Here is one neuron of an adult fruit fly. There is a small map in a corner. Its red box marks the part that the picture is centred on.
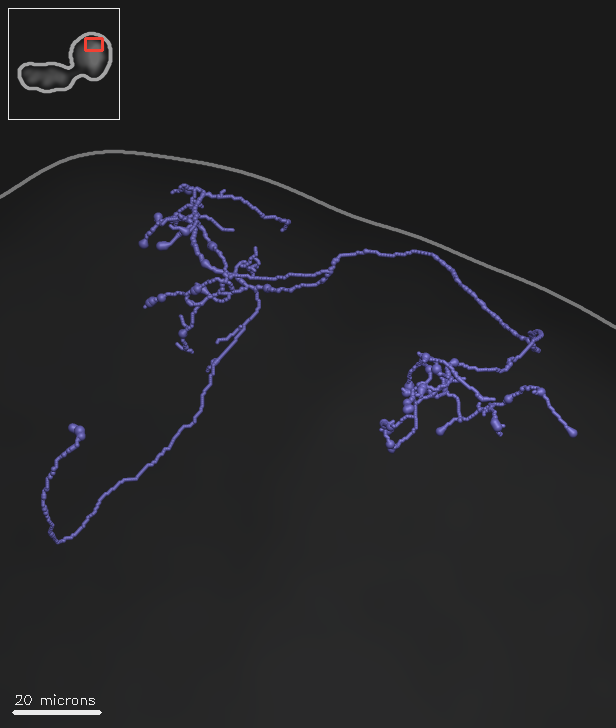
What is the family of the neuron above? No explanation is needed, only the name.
hemilineage DM6_dorso_lateral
